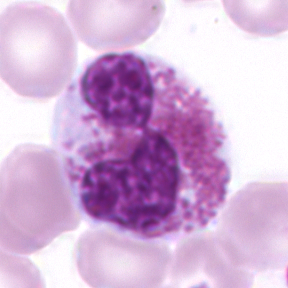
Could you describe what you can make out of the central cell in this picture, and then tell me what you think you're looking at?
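A roughly round outline encloses a nucleus of two lobes. One lobe sits above the other, and the lower of the two is the larger. Its chromatin is dark purple and coarsely clumped. This cell is an eosinophil.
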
